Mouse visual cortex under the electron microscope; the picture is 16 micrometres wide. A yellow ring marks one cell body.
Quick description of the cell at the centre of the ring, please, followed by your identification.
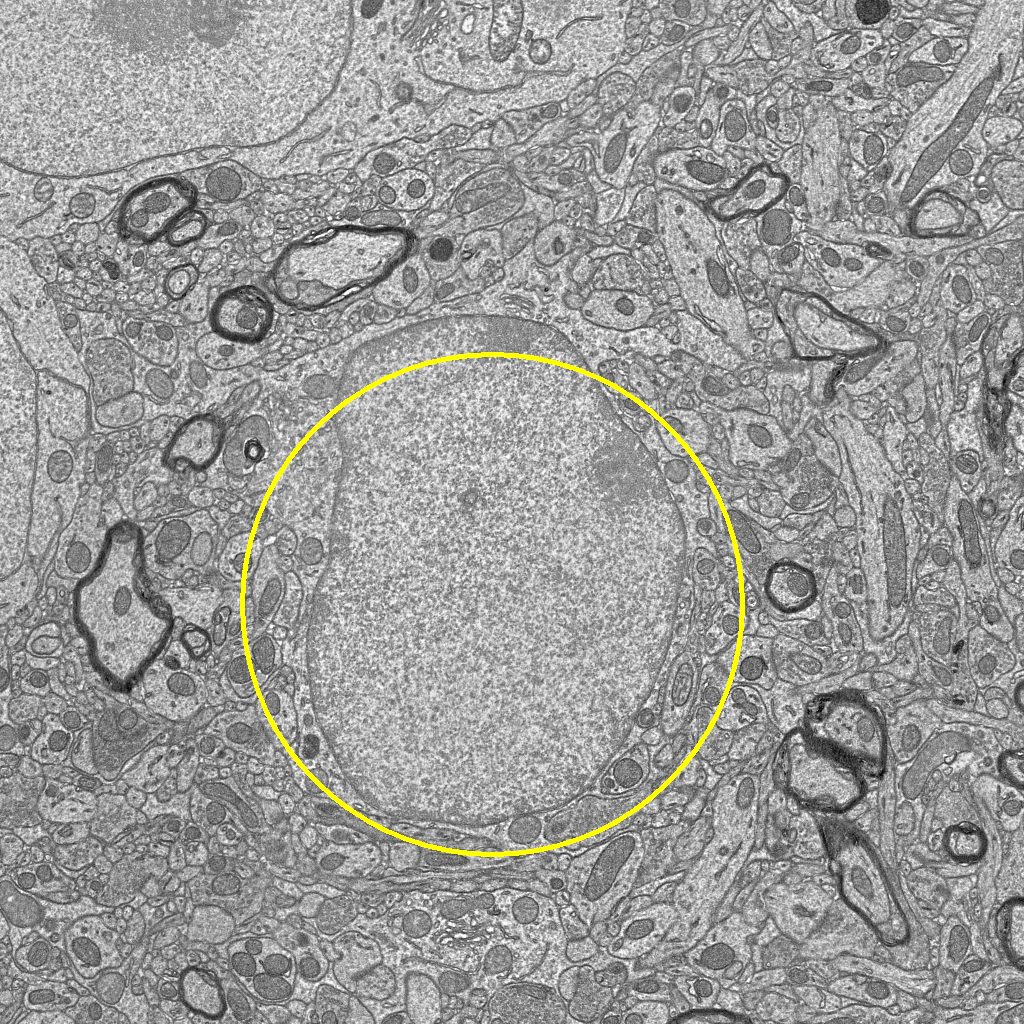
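The nucleus is a large, smooth oval, taller than wide, and extends beyond the top edge of the ring. Its envelope runs smoothly, without deep folds. Finely granular chromatin is spread fairly evenly throughout. The cell is an astrocyte.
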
